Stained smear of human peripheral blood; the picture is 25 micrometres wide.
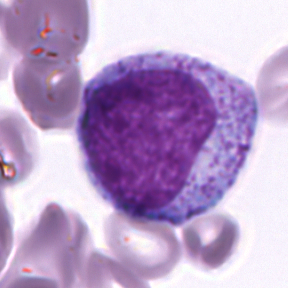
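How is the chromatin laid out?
Finely, in even threads, I'd say, rather than in coarse clumps.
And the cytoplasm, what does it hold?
Numerous fine dark purple granules, scattered through a pale lilac-blue crescent that spreads broadly on the right side.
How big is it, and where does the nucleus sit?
The cell is about 16 micrometres across, with the nucleus lying toward the left and filling about 60% of its area.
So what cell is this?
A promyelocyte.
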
